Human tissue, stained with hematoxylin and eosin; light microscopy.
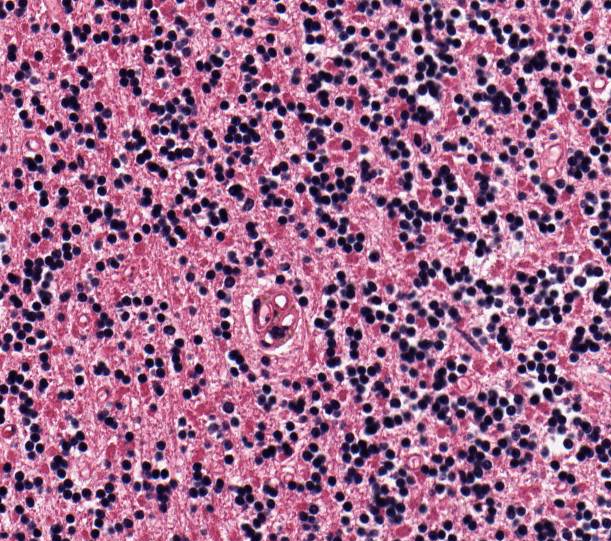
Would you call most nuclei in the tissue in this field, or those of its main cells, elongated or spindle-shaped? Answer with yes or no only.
No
